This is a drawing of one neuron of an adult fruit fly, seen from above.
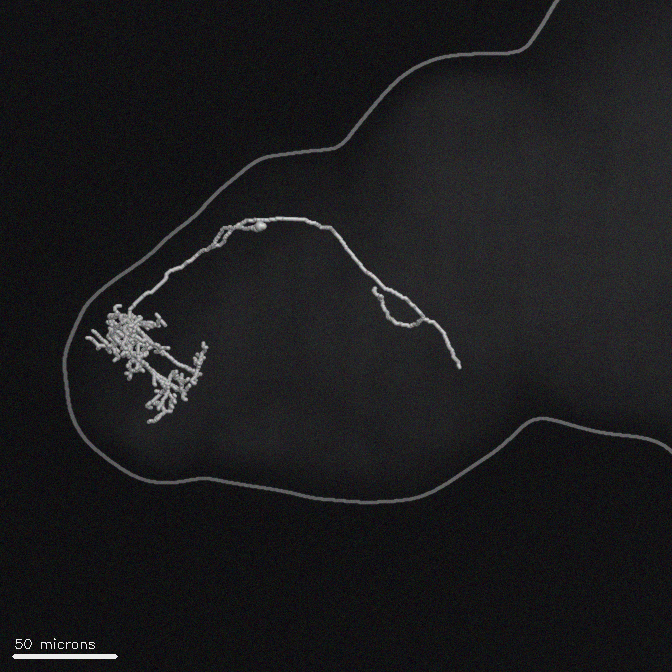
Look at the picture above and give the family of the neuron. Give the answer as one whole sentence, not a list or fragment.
This neuron is grouped under the MeLo family.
